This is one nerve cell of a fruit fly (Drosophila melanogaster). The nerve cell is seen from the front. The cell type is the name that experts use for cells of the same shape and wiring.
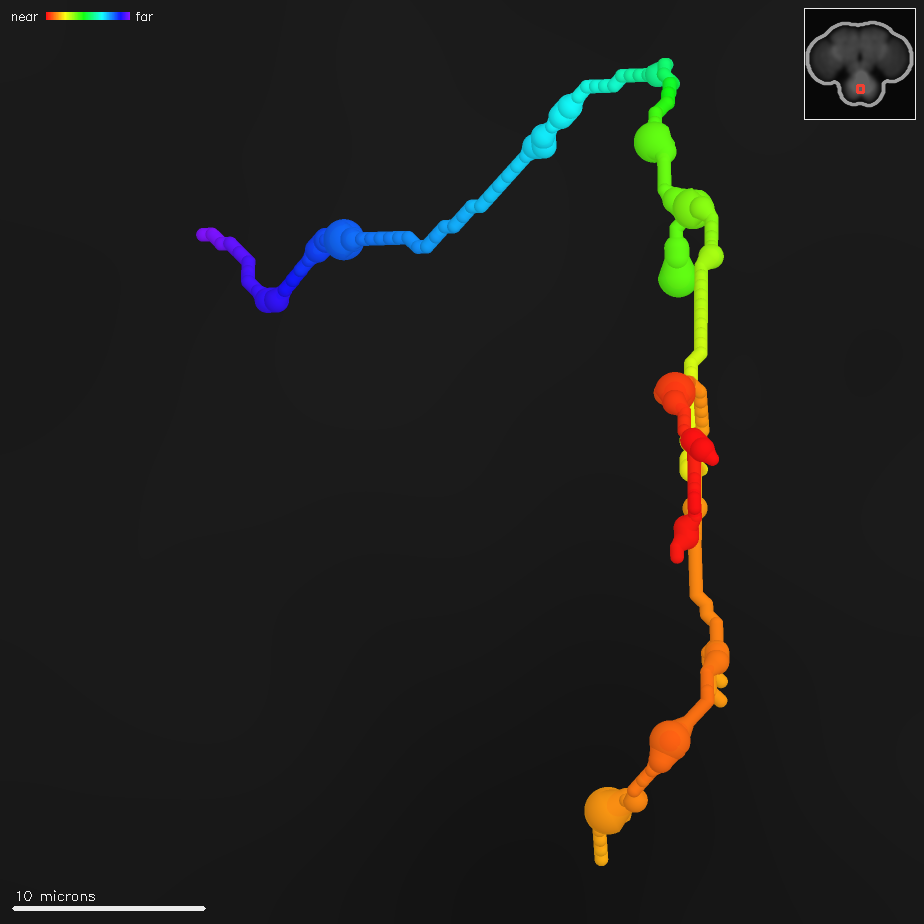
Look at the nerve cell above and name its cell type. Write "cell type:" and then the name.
cell type: SNch10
